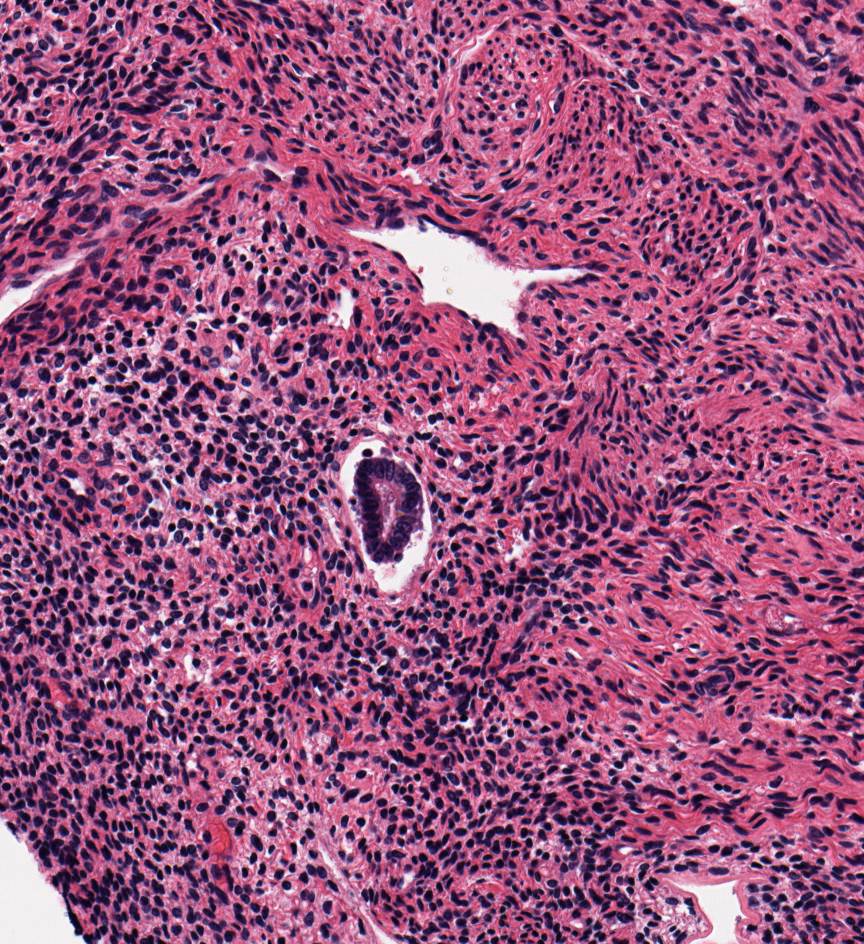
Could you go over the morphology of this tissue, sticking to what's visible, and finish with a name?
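Notice the dense cellularity left and below, against fewer cells and more pink fibrous material upper right. One small central gland has columnar cells with crowded, elongated, dark nuclei around a narrow lumen. In the right half, spindle-shaped cells with elongated nuclei form bundles in varying directions. This is uterus other than the cervix.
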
